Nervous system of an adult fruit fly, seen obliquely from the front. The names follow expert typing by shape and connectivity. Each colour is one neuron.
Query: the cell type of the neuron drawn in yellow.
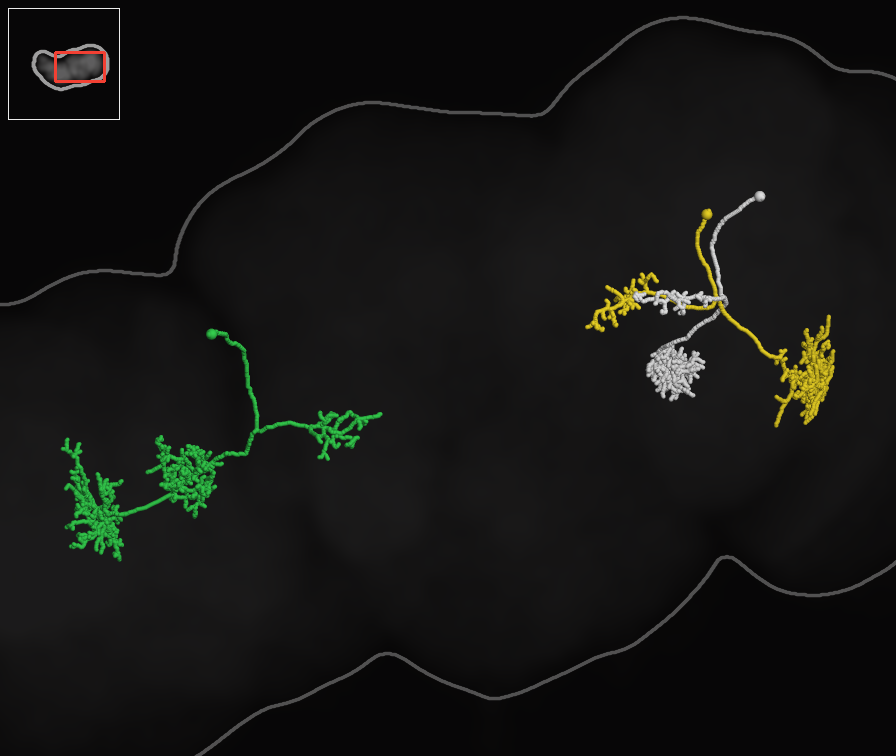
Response: LPLC4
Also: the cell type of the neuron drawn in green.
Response: LPLC2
